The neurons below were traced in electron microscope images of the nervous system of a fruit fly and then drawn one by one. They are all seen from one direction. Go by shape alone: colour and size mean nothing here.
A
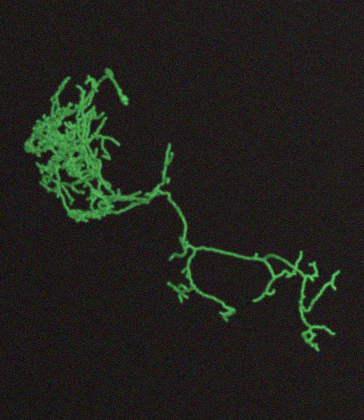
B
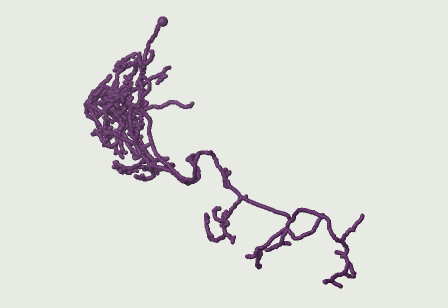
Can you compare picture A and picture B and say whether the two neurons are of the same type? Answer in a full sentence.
They are of the same cell type.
